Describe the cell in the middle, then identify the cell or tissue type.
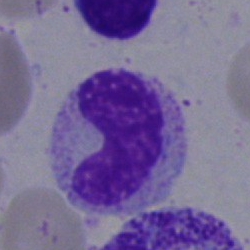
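Round to slightly oval, smooth edge. Kidney-shaped nucleus, its indentation facing the left side of the cell, and no nucleoli to see. A moderate amount of pale lilac-grey cytoplasm. That's a band neutrophil.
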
